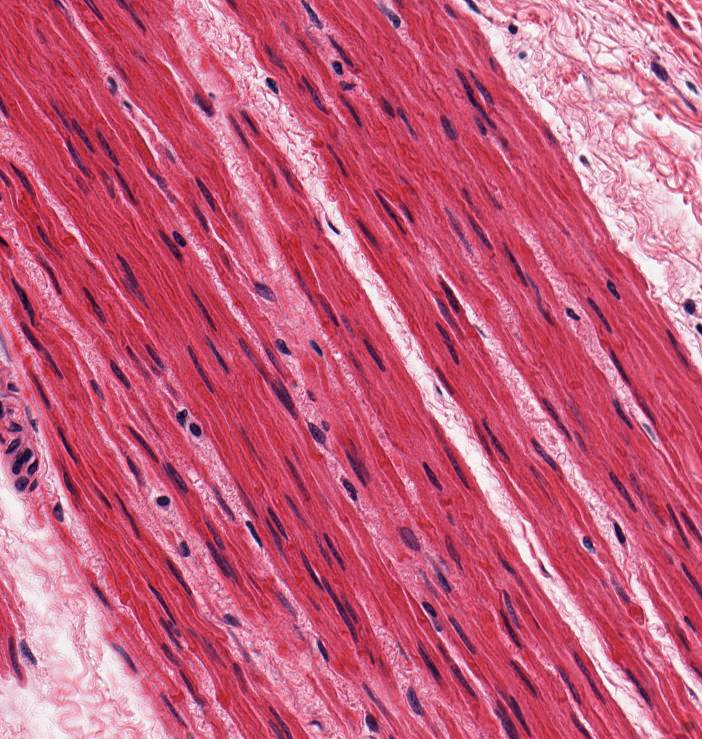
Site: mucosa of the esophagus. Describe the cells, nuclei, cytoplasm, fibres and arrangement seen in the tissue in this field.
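So you've got elongated muscle cells running in parallel bundles on a diagonal, upper left down to lower right. They're spindle-shaped, tapering at the ends and interlocking with their neighbours. Nuclei sit in the middle of the cells, elongated and cigar-shaped with blunt ends, lined up with the fibres. In the upper right and lower left corners there's some loose, wavy, pale pink collagen.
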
